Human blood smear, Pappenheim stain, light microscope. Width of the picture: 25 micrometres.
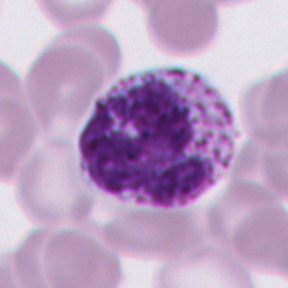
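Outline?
Roughly round; granules reaching the edge make it look speckled.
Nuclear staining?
Dark purple, with some dark granules lying over it and blurring its edges.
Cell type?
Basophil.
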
